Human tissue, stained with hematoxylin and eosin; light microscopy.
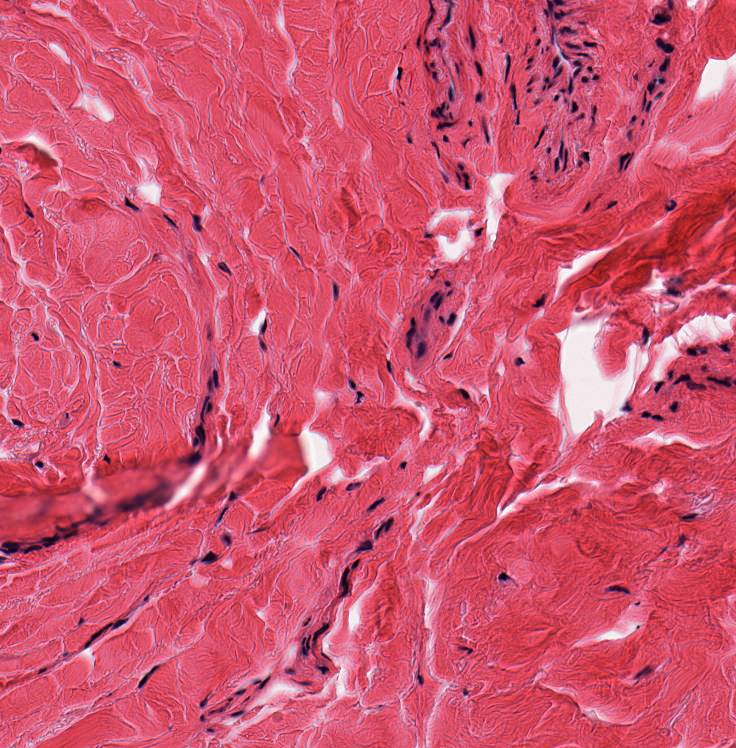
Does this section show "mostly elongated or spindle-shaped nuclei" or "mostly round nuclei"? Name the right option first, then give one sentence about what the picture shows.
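Mostly elongated or spindle-shaped nuclei. Cells are sparse, shown mostly by small, dark, elongated spindle nuclei of fibroblasts lying between the bundles.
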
